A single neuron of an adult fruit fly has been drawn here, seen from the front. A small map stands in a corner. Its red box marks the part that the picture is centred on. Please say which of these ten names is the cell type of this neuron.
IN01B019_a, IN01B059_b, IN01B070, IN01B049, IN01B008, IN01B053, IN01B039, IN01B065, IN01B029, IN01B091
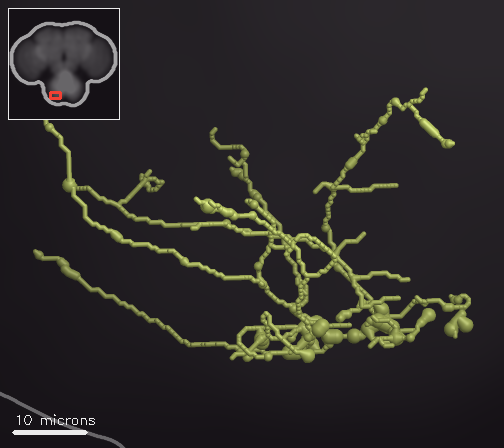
IN01B091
